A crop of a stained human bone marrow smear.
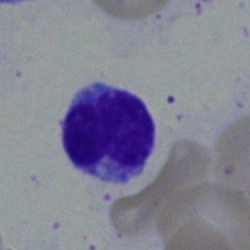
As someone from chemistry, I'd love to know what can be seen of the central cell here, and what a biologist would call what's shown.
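Roughly round in outline, this cell is almost wholly filled by its nucleus. The chromatin is dark purple and densely stained. Cytoplasm is most visible along the bottom edge of the cell. It is a lymphocyte.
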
